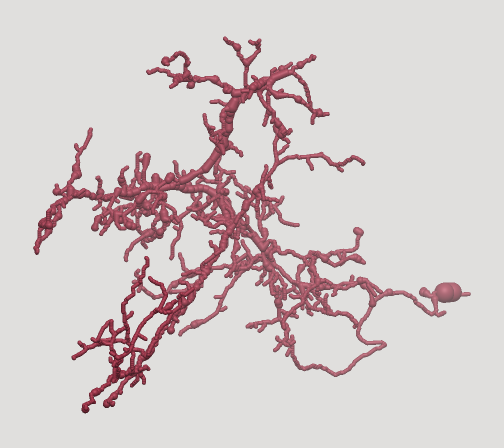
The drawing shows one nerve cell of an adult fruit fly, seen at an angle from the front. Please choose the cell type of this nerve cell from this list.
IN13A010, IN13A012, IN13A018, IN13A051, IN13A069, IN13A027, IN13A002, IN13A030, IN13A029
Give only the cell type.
IN13A018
